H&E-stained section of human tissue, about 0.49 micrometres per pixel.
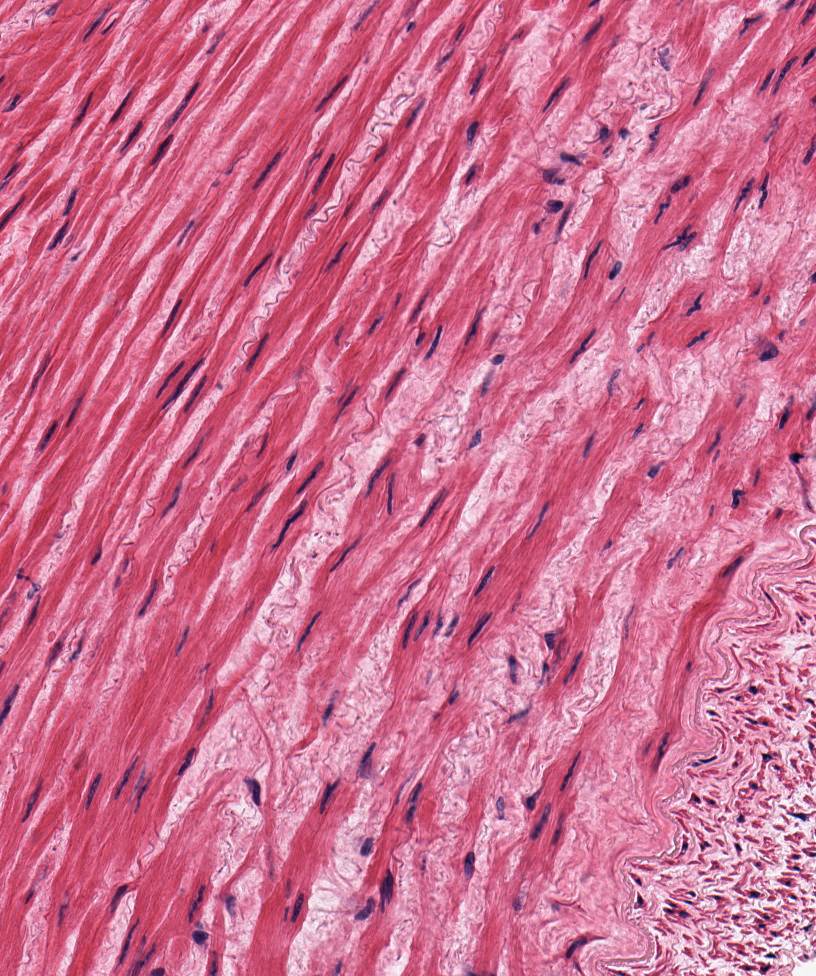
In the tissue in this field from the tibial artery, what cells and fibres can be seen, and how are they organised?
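Notice parallel smooth muscle bundles filling most of the field, running obliquely from lower left to upper right. Their nuclei are elongated, cigar-shaped, dark purple. Lower right, a wavy, scalloped eosinophilic band edges the muscle layer. Beyond, short, closely packed pink fibres carry small dark nuclei.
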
